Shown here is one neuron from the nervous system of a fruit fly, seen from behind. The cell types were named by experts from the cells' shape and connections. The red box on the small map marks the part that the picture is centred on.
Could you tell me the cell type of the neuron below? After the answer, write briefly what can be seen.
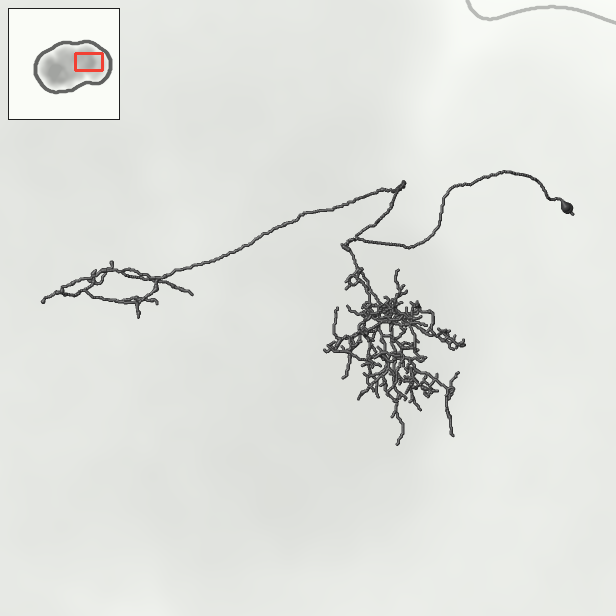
It is of cell type LC33. This is a visual projection neuron. Dozens of branch ends can be seen. In this view it is wider than it is tall.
